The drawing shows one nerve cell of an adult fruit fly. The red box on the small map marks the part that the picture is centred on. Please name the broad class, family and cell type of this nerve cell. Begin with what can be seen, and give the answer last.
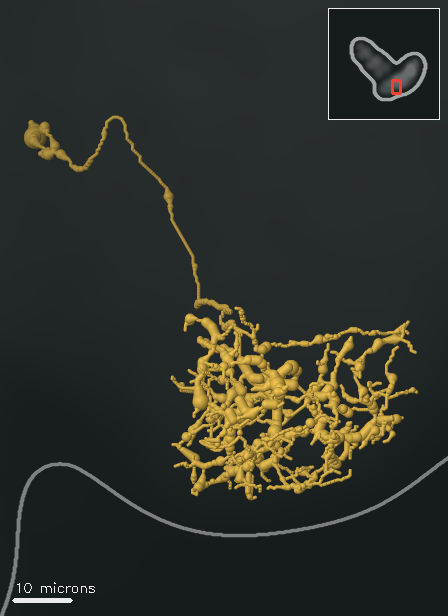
From left to right in the picture it spans about 70 microns. Dozens of branch ends can be seen. Its broad class is central-brain intrinsic neuron. The family is hemilineage VLPl4_anterior. Its cell type is AVLP422.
